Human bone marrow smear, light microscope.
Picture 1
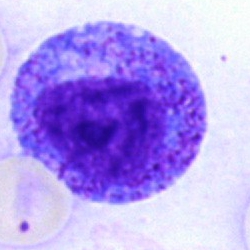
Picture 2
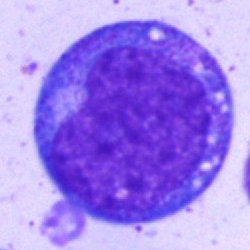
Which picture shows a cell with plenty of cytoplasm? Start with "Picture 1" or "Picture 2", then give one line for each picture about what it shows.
Picture 1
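What picture 1 shows: The cytoplasm is abundant.
What picture 2 shows: The cytoplasm forms a narrow rim around the nucleus.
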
